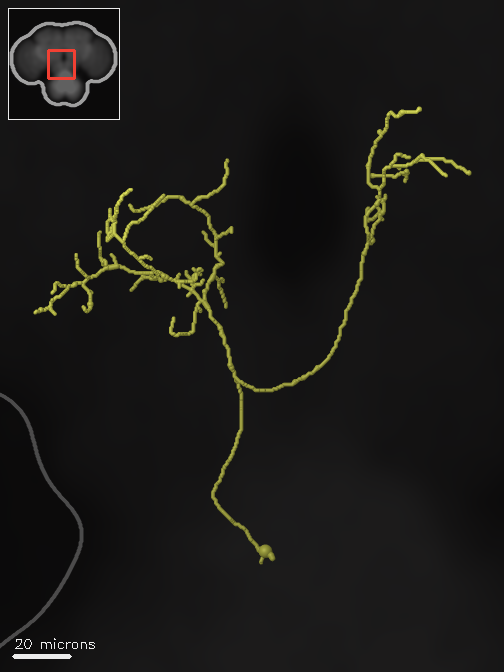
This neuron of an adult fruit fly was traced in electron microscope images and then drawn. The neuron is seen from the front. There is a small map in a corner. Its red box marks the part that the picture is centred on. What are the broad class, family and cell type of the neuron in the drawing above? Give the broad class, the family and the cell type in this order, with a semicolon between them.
central-brain intrinsic neuron; hemilineage LB3; PS343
